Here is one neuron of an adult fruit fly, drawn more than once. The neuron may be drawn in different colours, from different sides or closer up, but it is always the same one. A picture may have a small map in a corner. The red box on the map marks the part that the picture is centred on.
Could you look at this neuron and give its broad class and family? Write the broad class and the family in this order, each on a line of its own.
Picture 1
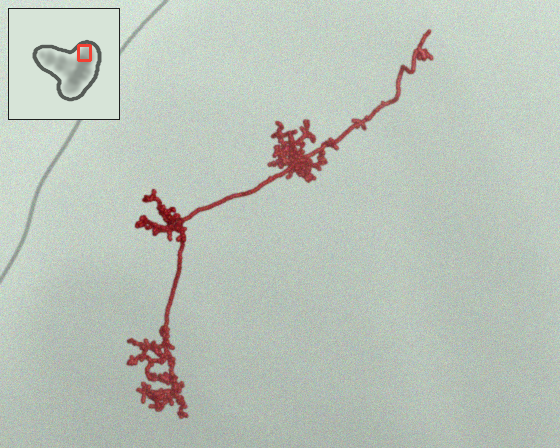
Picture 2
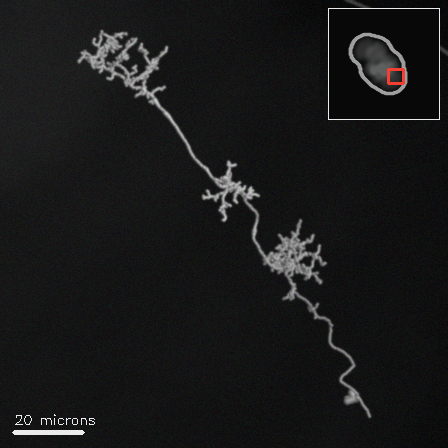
optic-lobe intrinsic neuron
TmY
